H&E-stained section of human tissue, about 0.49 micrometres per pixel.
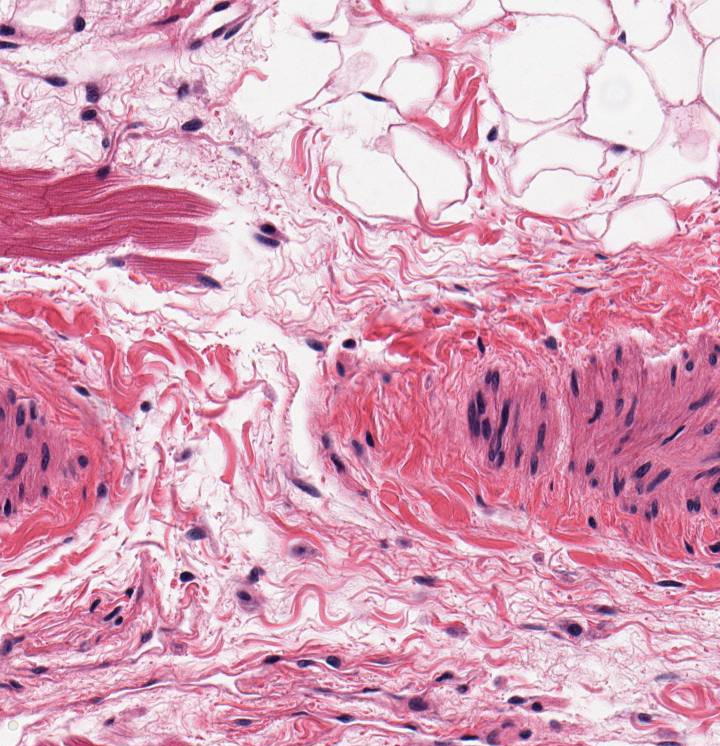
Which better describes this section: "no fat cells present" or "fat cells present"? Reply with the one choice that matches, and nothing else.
Fat cells present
